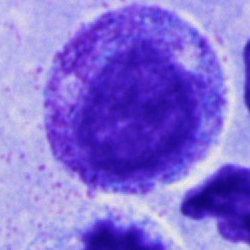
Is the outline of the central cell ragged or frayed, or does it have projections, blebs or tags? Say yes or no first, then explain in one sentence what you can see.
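No. The cell outline is round and smooth, edged by a pale halo.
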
